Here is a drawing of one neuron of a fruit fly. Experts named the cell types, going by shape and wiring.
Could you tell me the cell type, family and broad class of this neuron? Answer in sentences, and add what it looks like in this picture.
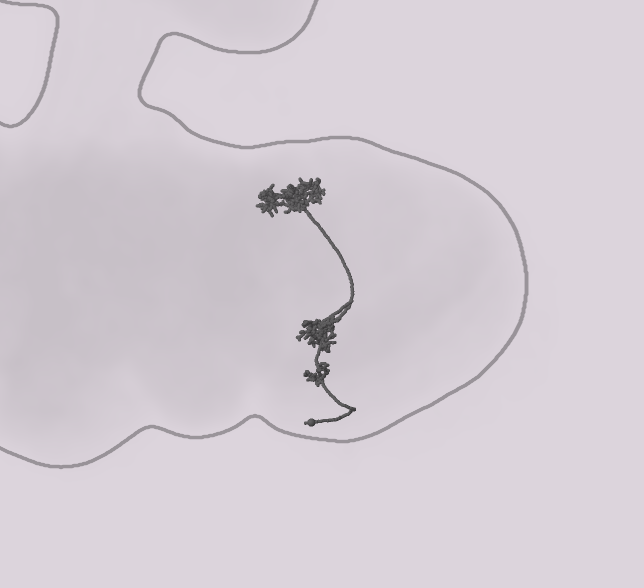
Its cell type is TmY15. The family is TmY. It is an optic-lobe intrinsic neuron. The cell body can be seen at the bottom of the picture. In this view it is more than twice as tall as it is wide.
